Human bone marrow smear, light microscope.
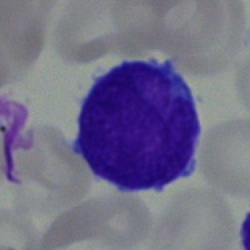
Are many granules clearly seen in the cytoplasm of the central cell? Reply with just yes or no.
No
